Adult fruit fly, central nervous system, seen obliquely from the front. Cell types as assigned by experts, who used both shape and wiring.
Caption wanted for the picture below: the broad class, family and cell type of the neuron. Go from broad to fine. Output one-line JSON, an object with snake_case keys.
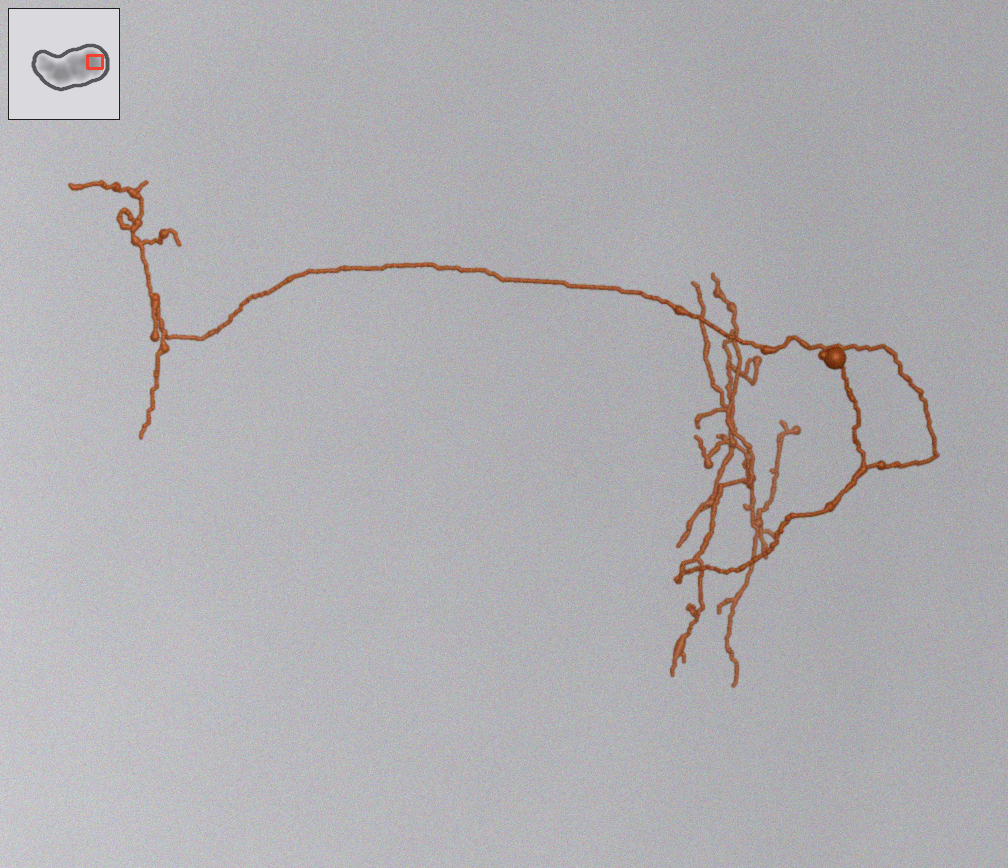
{"broad_class": "visual projection neuron", "family": "MeVP", "cell_type": "MeVP1"}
